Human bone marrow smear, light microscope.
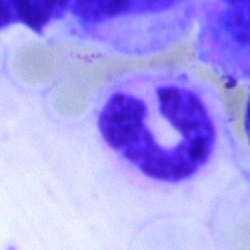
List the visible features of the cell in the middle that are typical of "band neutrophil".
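In this band neutrophil the nucleus is curved, and the gap inside the curve opens toward the top of the picture.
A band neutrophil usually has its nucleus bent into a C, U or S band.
The curved nucleus here goes with that. The nuclear chromatin is dark purple and coarsely clumped.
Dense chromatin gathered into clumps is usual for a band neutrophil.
The clumping seen here agrees with it as well. The cell is roughly round in outline, and pale cytoplasm with a faint pink tinge surrounds the nucleus on all sides.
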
